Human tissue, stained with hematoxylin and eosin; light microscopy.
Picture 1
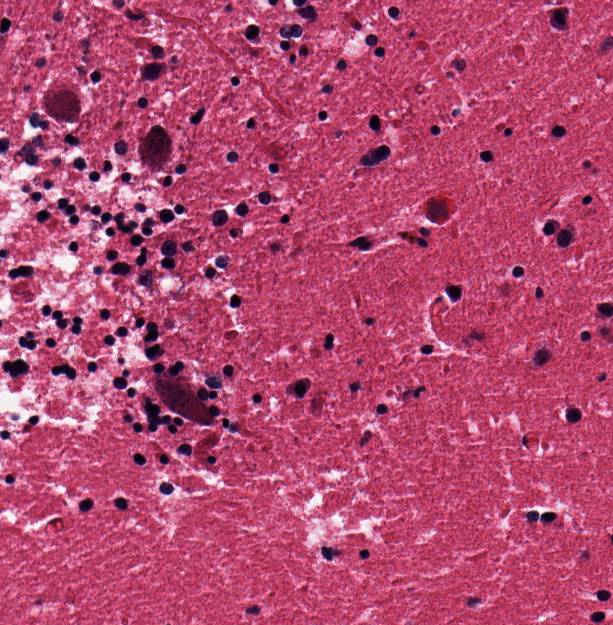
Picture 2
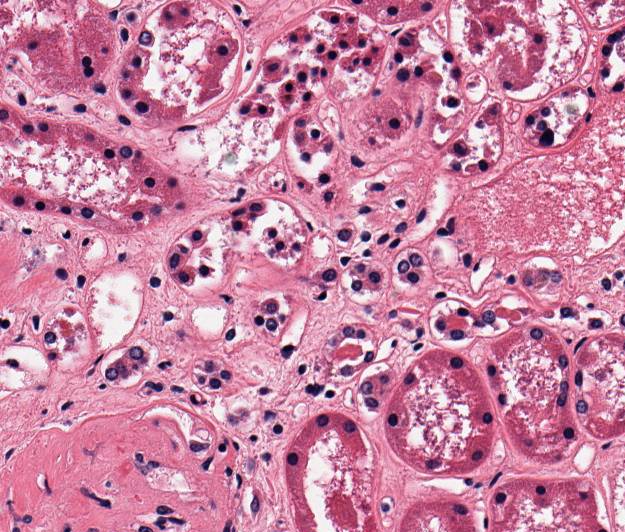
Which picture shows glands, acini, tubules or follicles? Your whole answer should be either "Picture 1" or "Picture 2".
Picture 2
